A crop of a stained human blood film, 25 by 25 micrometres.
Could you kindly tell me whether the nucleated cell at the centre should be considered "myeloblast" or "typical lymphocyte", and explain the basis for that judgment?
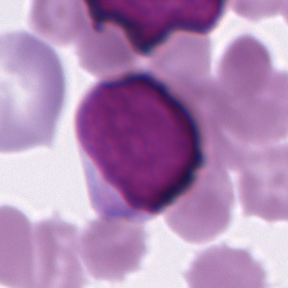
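So: a myeloblast. Looking at the chromatin, it's fine and fairly even, with no coarse clumps.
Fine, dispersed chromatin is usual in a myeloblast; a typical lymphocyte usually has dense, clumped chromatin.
Then the size: the cell is about 13 micrometres across.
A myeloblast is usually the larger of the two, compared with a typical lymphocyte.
Beyond that, the nucleus fills most of the cell, and the scant cytoplasm shows mainly at the lower left of the nucleus, pale blue.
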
